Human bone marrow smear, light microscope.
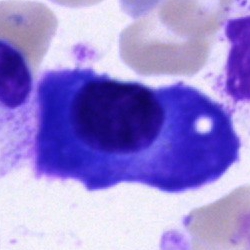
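Plasma cell in a stained human bone marrow smear, the one in the middle, stretched out horizontally with an irregular, slightly ragged edge. Its cytoplasm is abundant and reaches furthest beyond the nucleus on the right. No granules show in it, just one small, round, clear vacuole near the right end.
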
